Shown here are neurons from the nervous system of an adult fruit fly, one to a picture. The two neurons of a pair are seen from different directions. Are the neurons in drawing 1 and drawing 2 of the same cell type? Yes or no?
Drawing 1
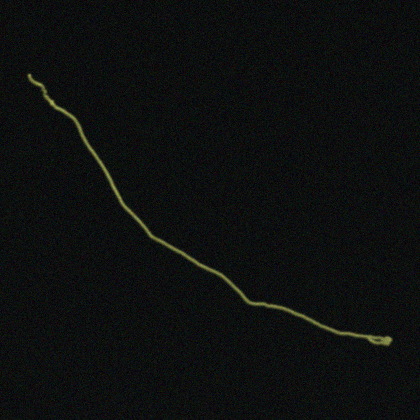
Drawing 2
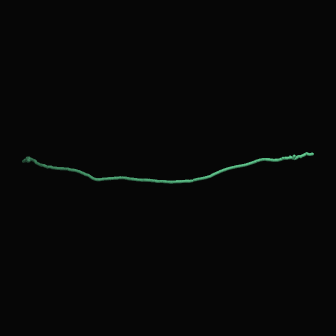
yes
